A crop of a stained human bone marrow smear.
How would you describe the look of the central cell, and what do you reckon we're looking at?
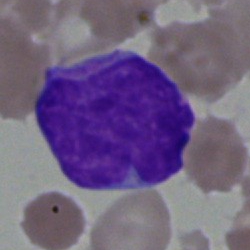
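Angular, somewhat polygonal edges here, rather than a smooth round outline. Almost the whole cell is filled by the nucleus, which has a small notch at its lower edge. Deep purple chromatin, mottled with slightly lighter patches. So this is a blast.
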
